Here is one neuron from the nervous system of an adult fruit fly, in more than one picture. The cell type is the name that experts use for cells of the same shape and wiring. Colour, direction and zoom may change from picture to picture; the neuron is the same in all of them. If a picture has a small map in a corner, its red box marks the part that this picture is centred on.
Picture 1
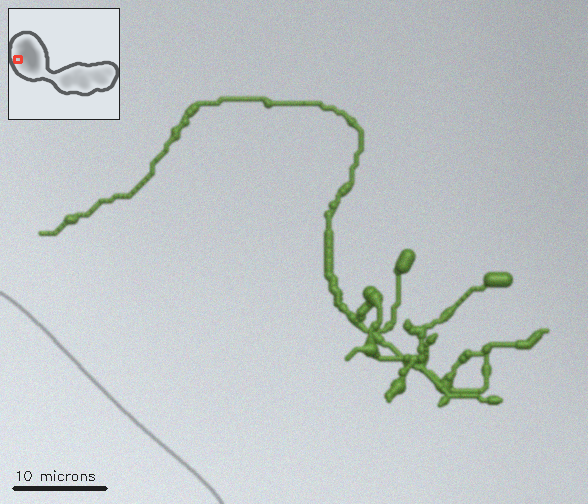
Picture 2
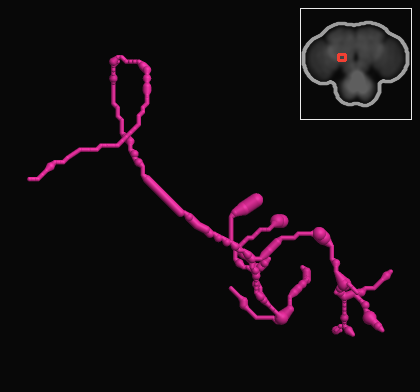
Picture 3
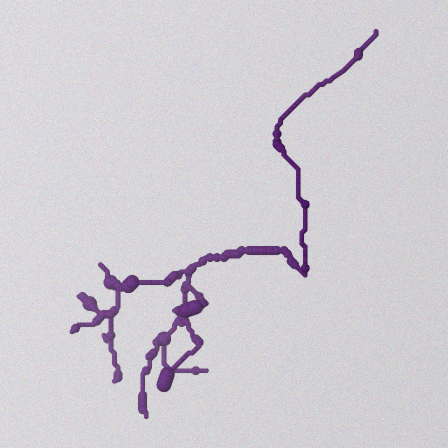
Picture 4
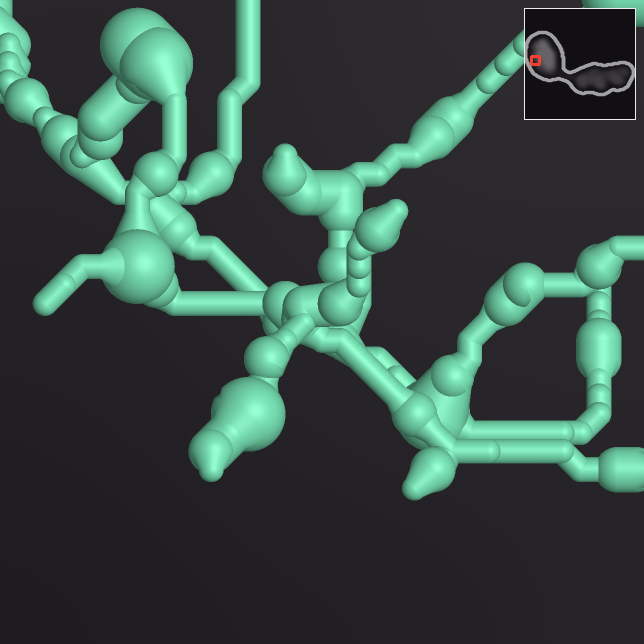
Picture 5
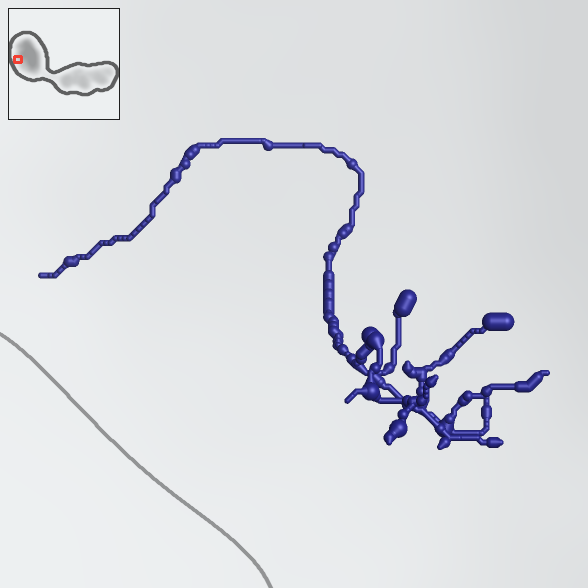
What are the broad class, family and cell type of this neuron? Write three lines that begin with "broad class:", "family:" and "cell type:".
broad class: sensory neuron entering the brain
family: class olfactory
cell type: ORN_VL1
